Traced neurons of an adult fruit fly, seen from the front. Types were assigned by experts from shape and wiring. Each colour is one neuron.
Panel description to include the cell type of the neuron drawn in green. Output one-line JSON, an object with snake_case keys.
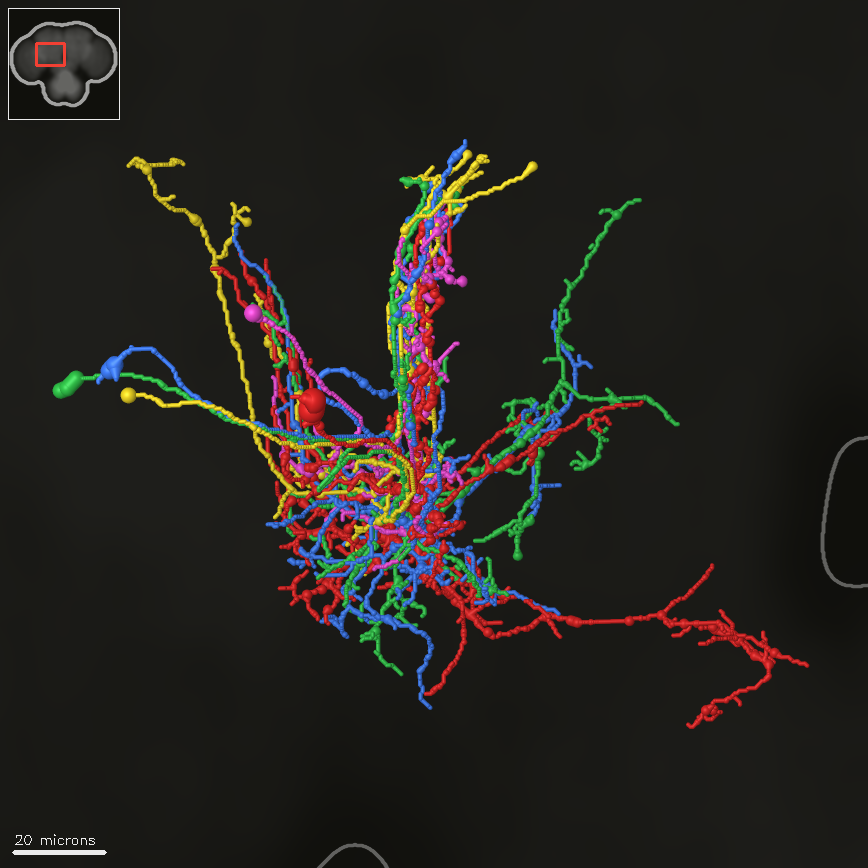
{"cell_type": "WED020_a"}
